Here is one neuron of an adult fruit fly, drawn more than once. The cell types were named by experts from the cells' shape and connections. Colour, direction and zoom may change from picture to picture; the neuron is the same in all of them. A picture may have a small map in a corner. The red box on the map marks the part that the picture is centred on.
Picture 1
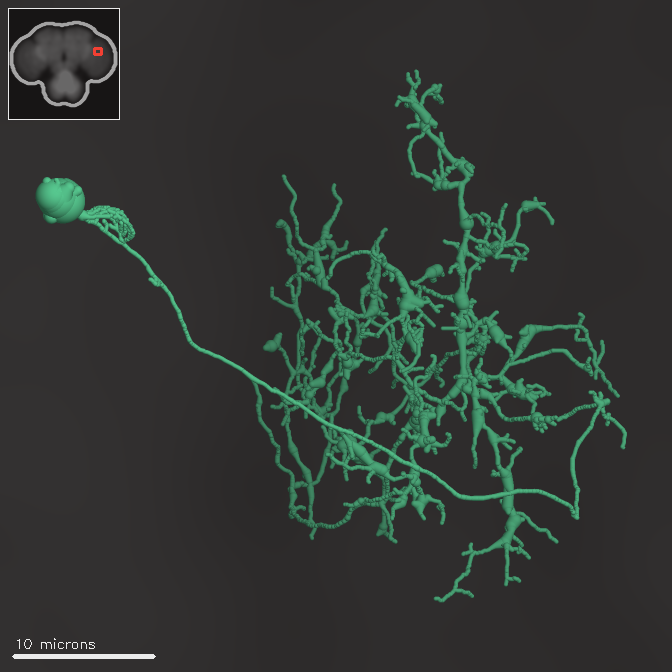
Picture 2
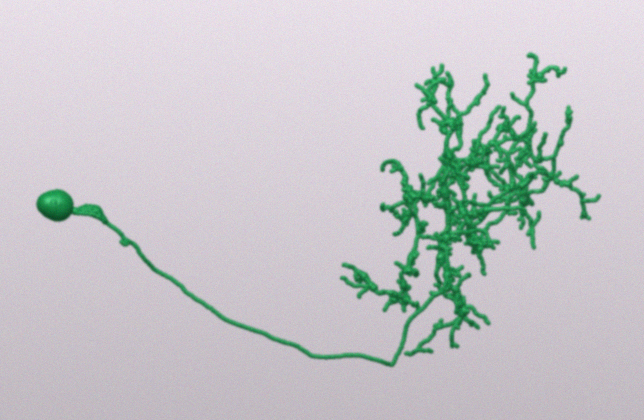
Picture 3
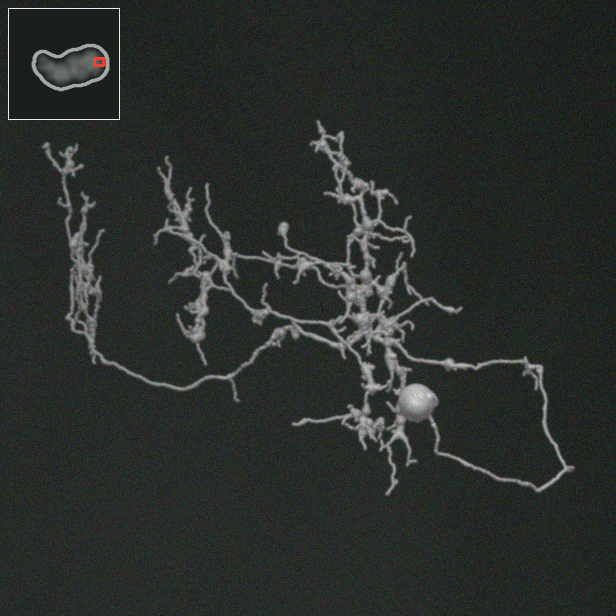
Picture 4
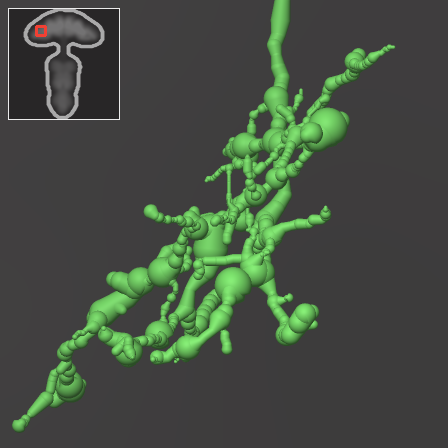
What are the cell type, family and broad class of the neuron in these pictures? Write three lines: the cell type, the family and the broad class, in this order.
Mi10
Mi
optic-lobe intrinsic neuron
